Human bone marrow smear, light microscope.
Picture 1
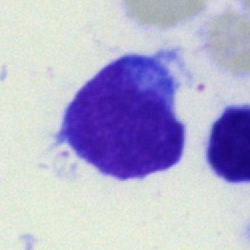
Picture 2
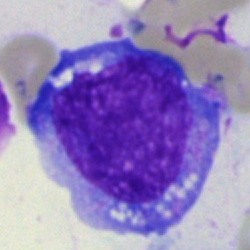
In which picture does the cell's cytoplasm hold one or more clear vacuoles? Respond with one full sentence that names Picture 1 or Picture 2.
The cell shown in picture 2 has vacuolated cytoplasm with one or more clear vacuoles.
